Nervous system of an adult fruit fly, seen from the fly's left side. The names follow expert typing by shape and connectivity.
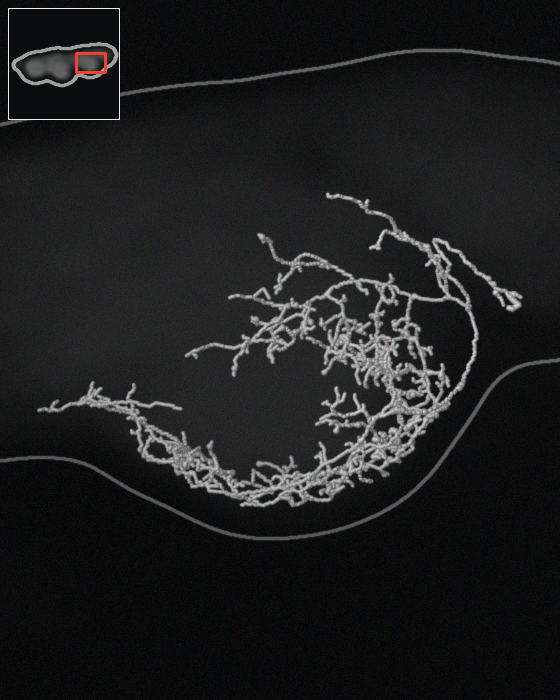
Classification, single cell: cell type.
SNpp48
